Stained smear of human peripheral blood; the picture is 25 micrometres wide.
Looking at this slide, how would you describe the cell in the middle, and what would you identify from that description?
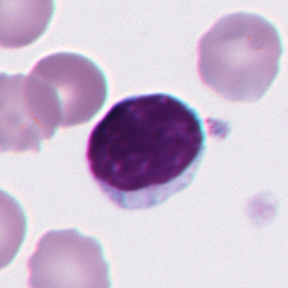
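Outline smooth and even, no projections. Nucleus without indentation, cleft or lobes. Cytoplasm pale greyish blue, no distinct granules. Typical lymphocyte.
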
